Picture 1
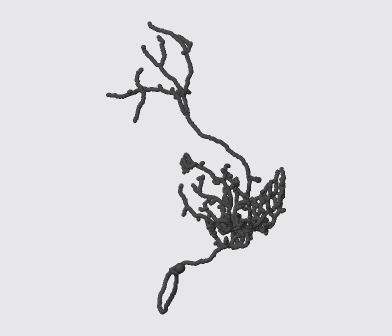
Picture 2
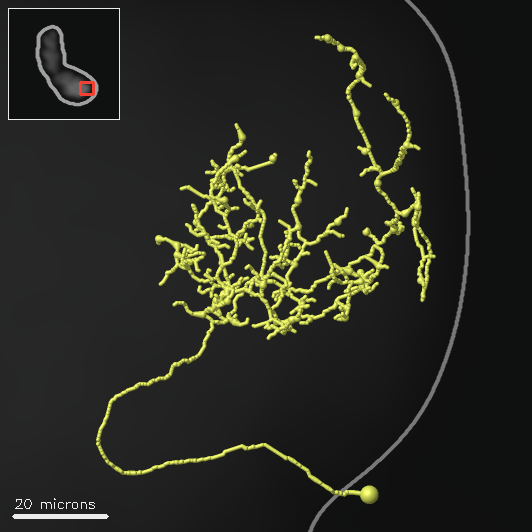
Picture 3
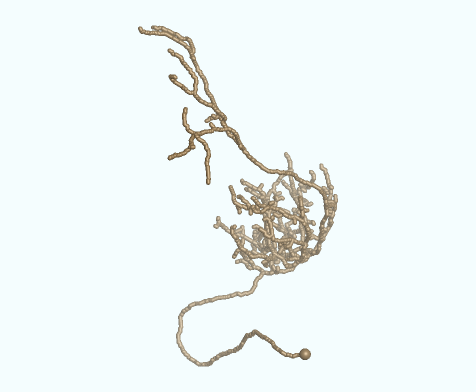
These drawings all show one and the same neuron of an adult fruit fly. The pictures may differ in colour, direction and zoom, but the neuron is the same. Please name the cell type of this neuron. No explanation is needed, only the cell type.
CB3109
